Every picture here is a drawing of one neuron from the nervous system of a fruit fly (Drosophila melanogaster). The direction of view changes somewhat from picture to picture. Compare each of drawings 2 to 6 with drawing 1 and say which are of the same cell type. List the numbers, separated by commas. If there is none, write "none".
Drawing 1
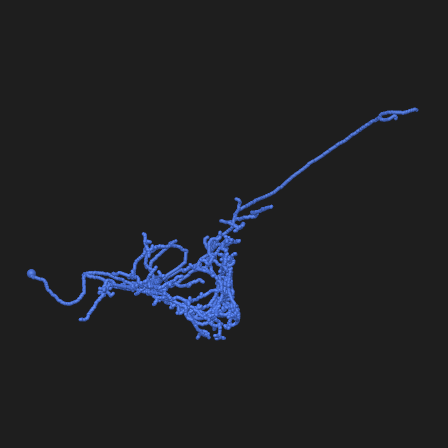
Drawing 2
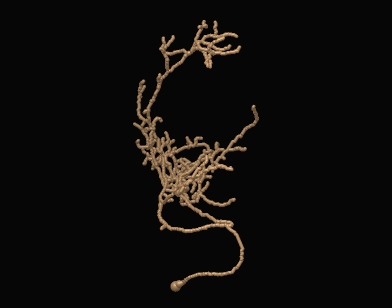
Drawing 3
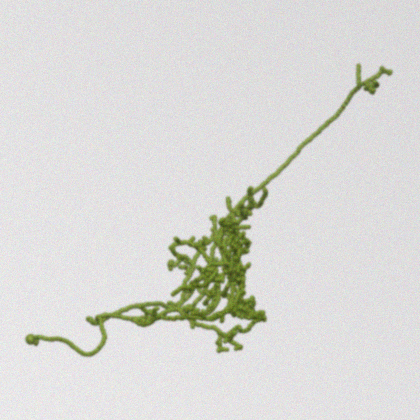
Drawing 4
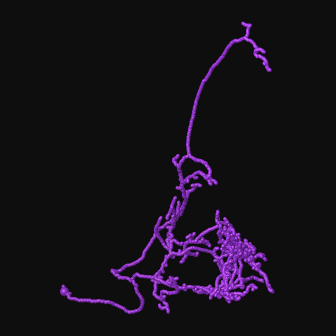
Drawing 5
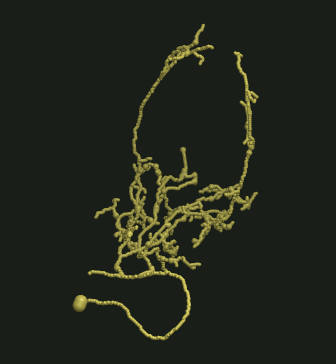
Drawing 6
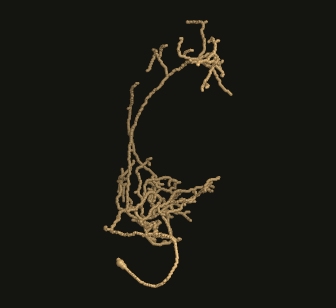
3, 4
